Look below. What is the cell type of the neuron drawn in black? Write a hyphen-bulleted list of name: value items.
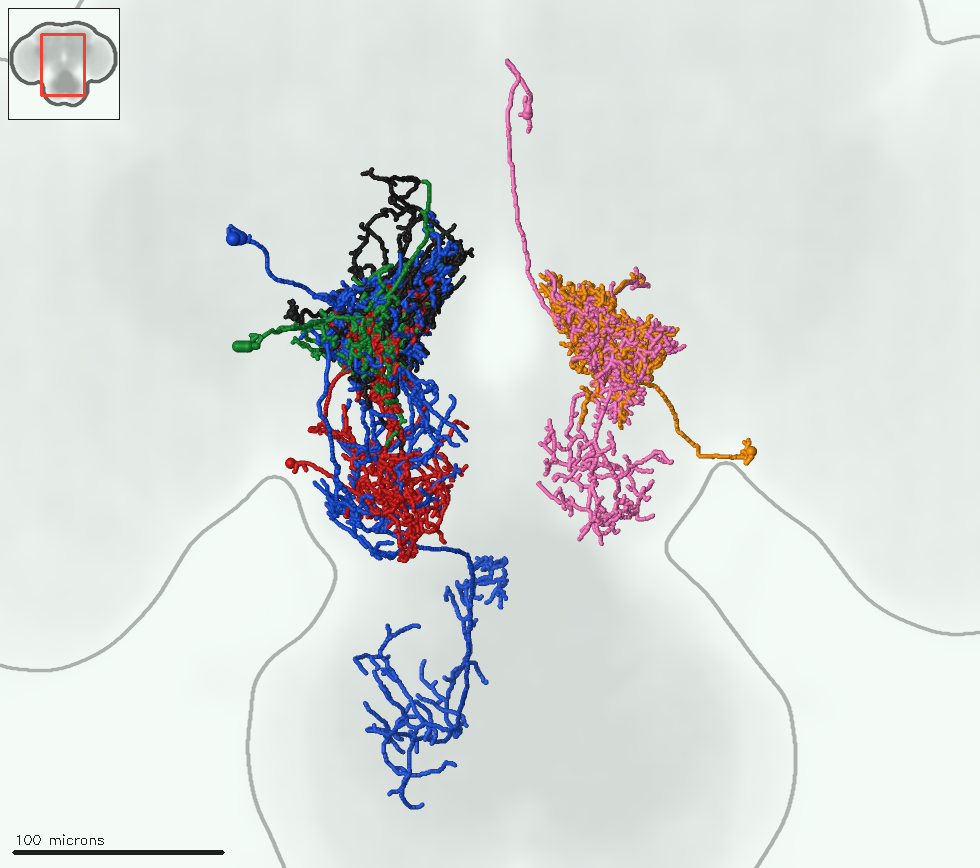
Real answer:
- cell type: CB0316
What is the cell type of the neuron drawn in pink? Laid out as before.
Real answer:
- cell type: VES048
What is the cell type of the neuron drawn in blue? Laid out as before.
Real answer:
- cell type: DNde005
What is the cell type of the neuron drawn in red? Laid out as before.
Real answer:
- cell type: GNG287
